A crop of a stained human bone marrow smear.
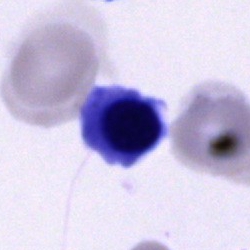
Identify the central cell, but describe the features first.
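Looking first at the nucleus, I notice it sits off-centre, pushed toward the right side of the cell. Its staining is very dark and evenly dense all the way through. Around it the cytoplasm is a deep blue, and this rim is widest on the left side. This cell is an erythroblast.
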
